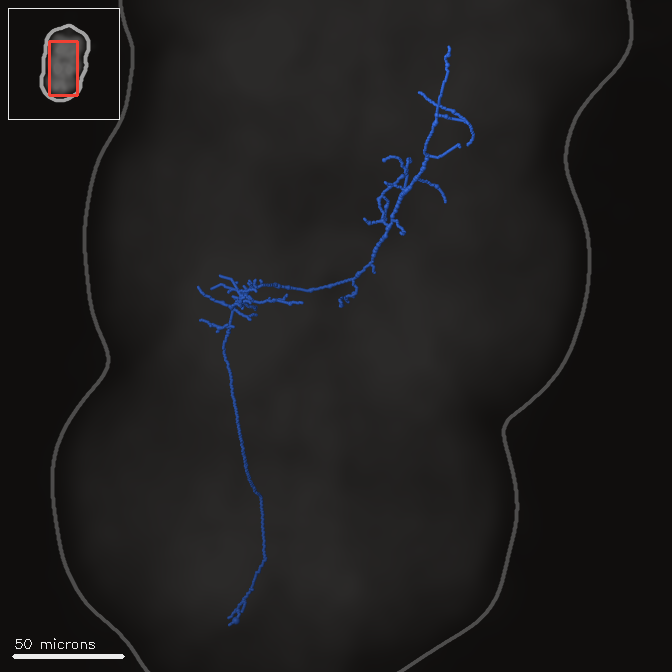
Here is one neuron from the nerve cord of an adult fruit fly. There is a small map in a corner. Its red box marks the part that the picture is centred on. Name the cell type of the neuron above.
IN06A094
